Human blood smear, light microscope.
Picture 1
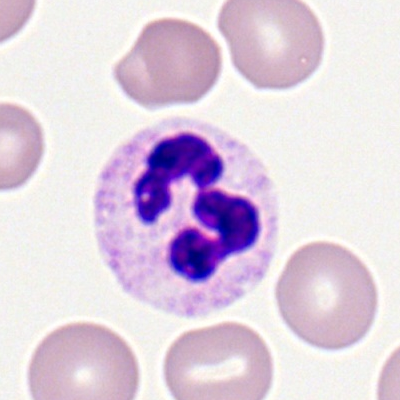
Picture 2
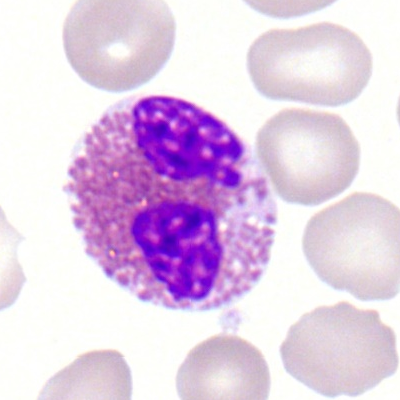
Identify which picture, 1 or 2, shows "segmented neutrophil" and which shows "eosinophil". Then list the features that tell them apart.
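The first one's a segmented neutrophil, and the second's an eosinophil. The neutrophil is round and smooth, with its nucleus in at least three separate lobes. Its chromatin is dense and dark purple, and there are no nucleoli.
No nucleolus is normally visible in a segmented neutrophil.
Its cytoplasm is abundant and pale pinkish-lilac, with fine lilac granules scattered through it.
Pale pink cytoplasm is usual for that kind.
The eosinophil has just two lobes, one above the other. Its chromatin is dark purple and coarsely clumped, with no nucleoli in either lobe. Its cytoplasm is packed with coarse, round pink-orange granules. There's also a small pale fragment just below its lower edge.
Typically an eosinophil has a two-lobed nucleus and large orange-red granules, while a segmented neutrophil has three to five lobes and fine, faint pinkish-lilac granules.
That's where they part ways: lobe count and granules. What they share is dark purple chromatin and no visible nucleoli.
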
